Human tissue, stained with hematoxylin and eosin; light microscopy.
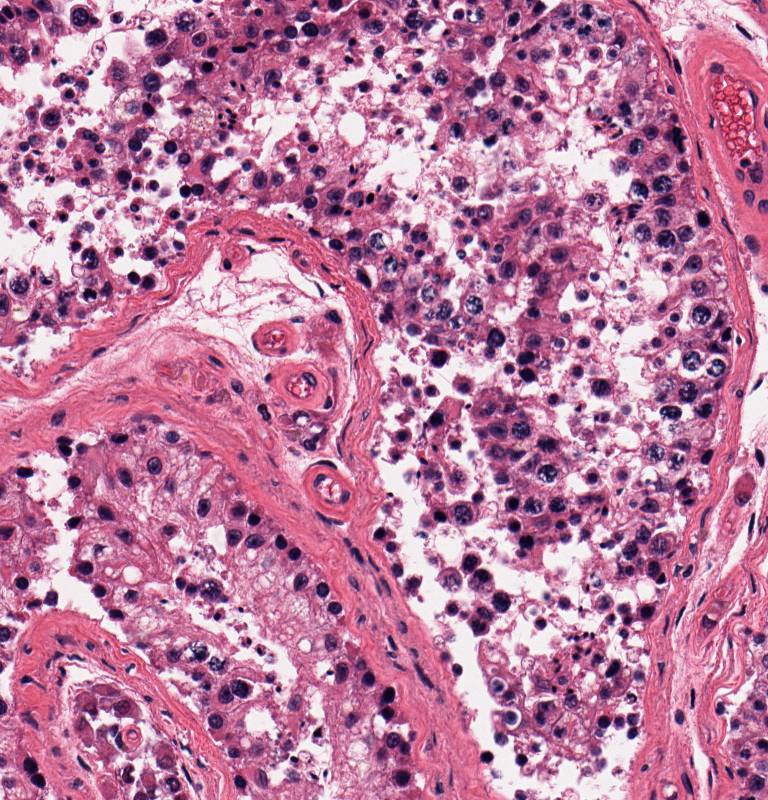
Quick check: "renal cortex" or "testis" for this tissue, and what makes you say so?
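This is testis. First, the field consists of large rounded tubular units packed with cells, the largest filling the upper and central field. Second, thick bands of wavy, layered pink collagen with flattened spindle-shaped nuclei wall them off. Third, cells in the central unit lie loosely among many clear spaces, not as a tight sheet.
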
